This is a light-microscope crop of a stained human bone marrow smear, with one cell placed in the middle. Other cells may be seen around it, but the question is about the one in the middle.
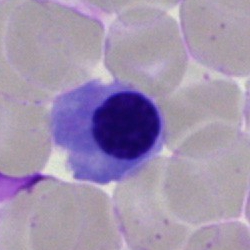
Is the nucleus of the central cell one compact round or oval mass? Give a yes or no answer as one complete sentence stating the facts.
Yes, the nucleus of this cell is one compact round or oval mass.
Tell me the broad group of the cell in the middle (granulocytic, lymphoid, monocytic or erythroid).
erythroid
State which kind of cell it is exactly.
erythroblast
